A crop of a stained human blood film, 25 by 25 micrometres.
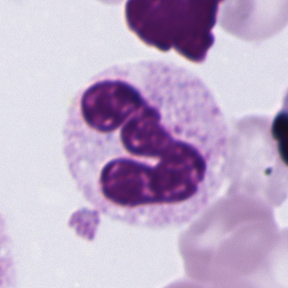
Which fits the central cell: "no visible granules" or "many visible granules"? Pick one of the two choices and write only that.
Many visible granules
